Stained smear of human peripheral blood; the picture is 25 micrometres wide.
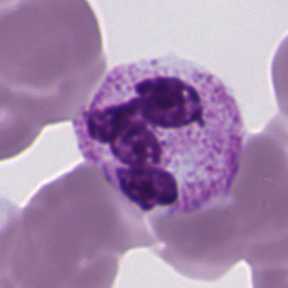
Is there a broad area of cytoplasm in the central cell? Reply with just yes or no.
Yes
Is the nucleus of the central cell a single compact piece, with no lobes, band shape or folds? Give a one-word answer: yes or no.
No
